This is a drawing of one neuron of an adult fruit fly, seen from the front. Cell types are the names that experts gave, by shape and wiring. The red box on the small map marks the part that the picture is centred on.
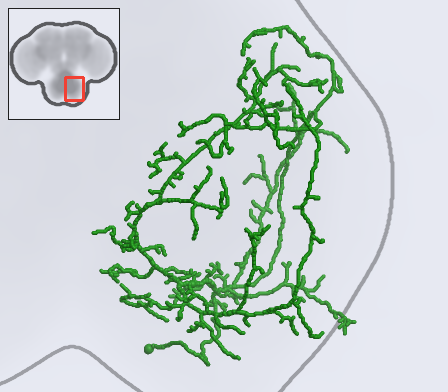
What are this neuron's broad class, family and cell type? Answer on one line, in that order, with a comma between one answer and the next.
nerve-cord intrinsic neuron, hemilineage 04B, IN04B053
